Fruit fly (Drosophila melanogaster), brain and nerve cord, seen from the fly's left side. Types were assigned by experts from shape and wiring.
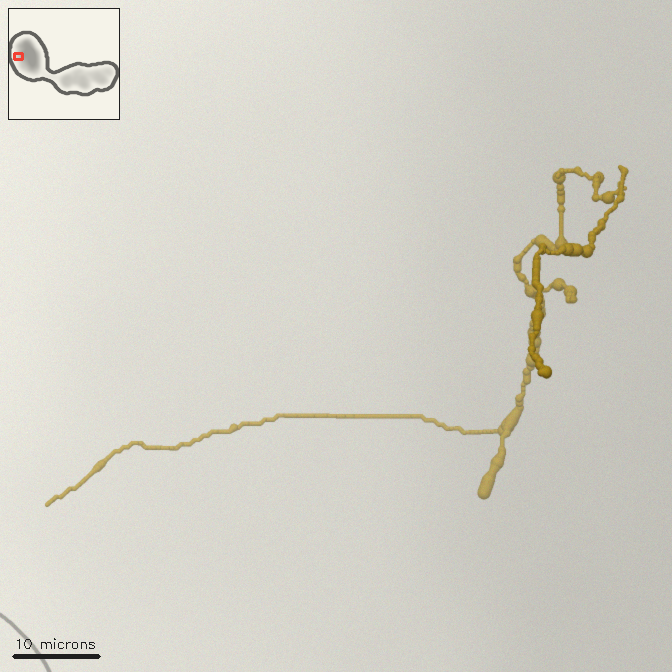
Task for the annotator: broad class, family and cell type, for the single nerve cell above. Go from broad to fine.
sensory neuron entering the brain; class hygrosensory; HRN_VP4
